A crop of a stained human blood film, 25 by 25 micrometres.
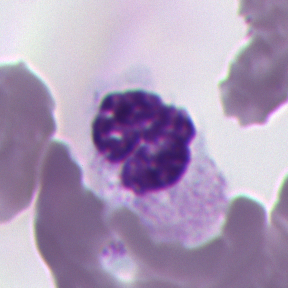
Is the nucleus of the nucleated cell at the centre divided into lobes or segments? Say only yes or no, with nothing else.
Yes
